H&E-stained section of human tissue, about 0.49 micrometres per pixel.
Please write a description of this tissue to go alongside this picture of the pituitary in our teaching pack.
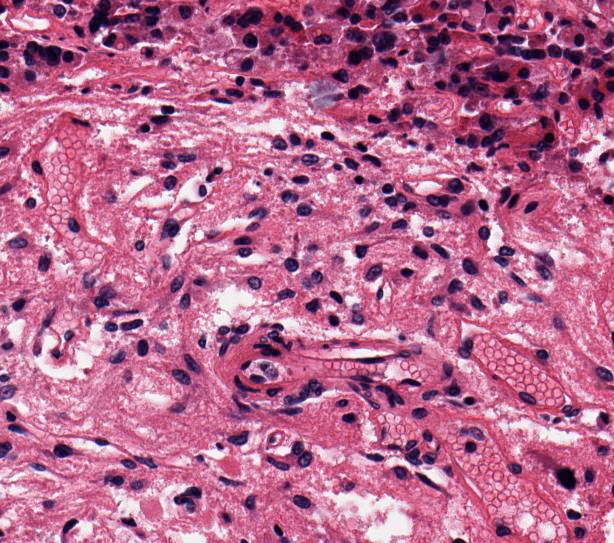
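Look along the top first: there's a dense band of crowded dark nuclei sitting over a looser pink stroma. Scattered through the field you'll see several elongated bundles packed with a honeycomb of small round clear rings. The stroma is pale pink, wispy and fibrillary, with small clear spaces here and there, and it holds scattered oval to spindle-shaped dark nuclei with little visible cytoplasm.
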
